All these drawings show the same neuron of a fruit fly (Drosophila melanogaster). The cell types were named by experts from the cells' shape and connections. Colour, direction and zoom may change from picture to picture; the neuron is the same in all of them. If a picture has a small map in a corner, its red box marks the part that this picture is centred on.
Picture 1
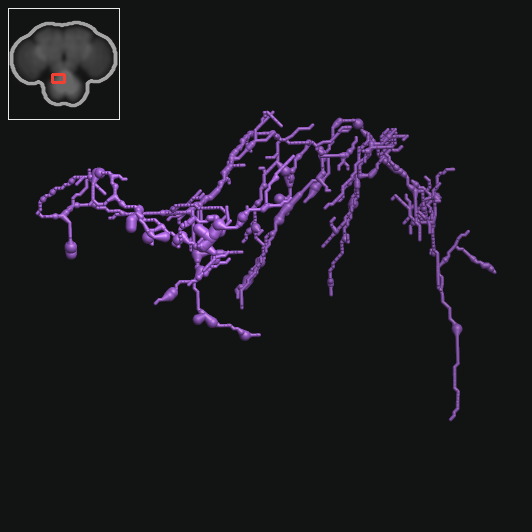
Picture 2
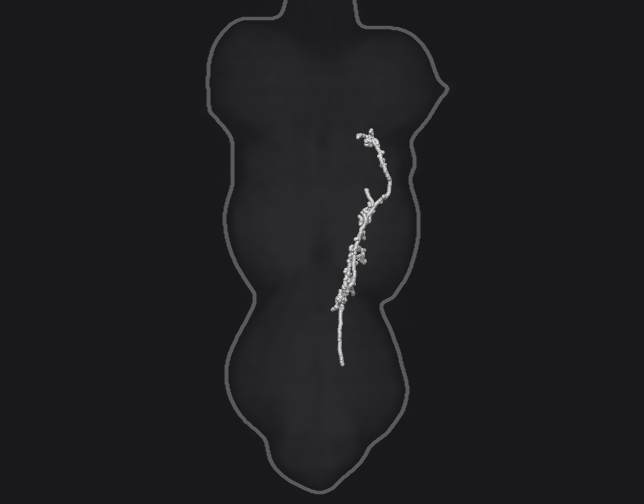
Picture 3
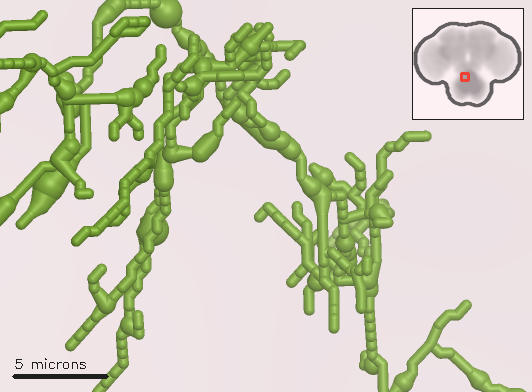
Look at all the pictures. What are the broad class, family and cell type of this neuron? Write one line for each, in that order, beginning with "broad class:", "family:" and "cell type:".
broad class: nerve-cord intrinsic neuron
family: hemilineage 03B
cell type: IN03B083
